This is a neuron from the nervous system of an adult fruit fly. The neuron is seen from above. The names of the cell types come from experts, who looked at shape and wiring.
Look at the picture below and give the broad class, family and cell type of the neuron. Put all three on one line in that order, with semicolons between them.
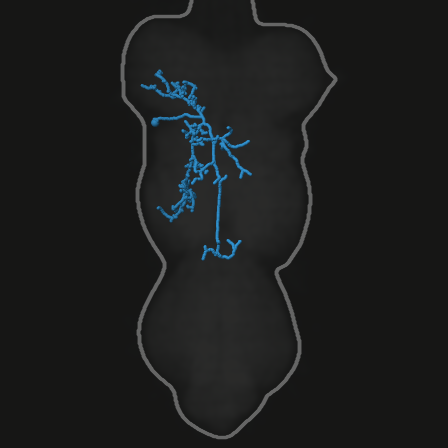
nerve-cord intrinsic neuron; hemilineage 12A; IN12A036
